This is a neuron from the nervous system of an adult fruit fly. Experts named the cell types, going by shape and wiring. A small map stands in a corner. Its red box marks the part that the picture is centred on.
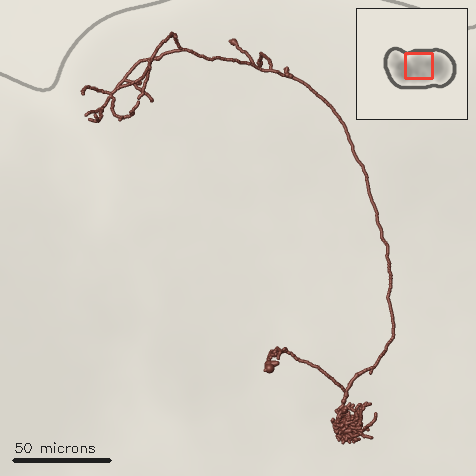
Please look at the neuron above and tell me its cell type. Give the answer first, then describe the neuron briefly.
The cell type is VA5_lPN. It is a central-brain intrinsic neuron. The cell body can be seen at the bottom of the picture. From top to bottom in the picture it spans about 200 microns.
